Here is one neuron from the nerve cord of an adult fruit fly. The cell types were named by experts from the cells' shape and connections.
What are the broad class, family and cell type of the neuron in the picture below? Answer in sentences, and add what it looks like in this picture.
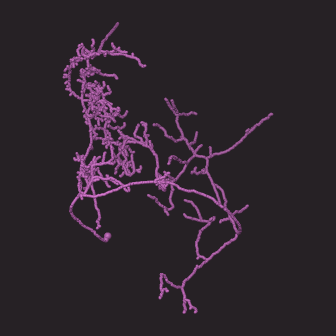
It is a nerve-cord intrinsic neuron. The family is hemilineage 19B. The cell type is IN19B041. The picture shows dozens of branch ends. As drawn here it is taller than it is wide.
